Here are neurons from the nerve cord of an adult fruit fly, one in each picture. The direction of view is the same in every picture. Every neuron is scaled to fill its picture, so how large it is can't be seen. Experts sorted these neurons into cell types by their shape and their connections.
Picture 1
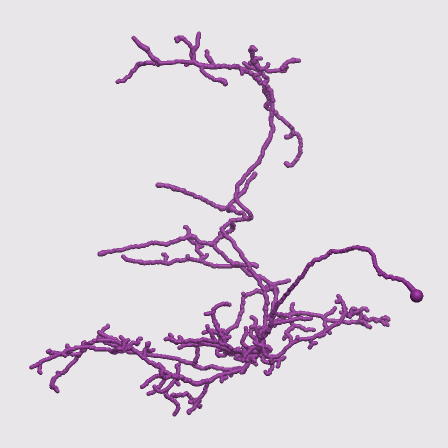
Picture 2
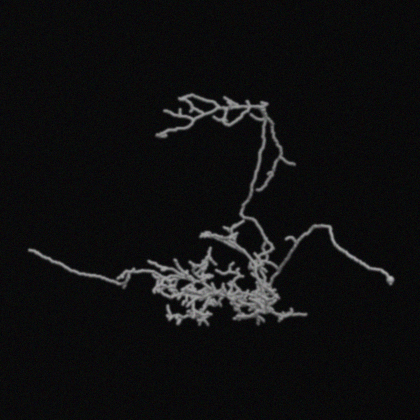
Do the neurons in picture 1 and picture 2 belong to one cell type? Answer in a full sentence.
They are of different cell types.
